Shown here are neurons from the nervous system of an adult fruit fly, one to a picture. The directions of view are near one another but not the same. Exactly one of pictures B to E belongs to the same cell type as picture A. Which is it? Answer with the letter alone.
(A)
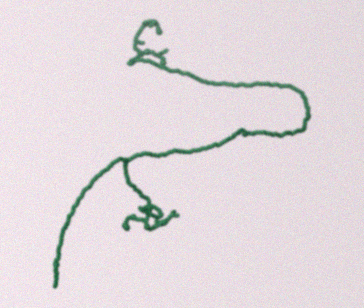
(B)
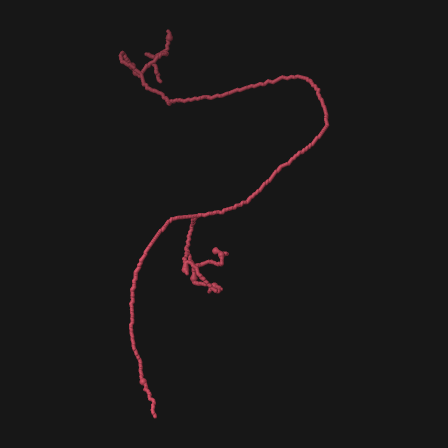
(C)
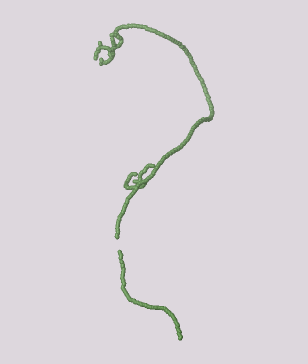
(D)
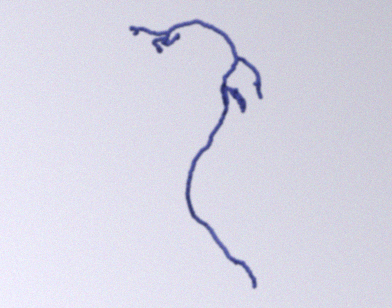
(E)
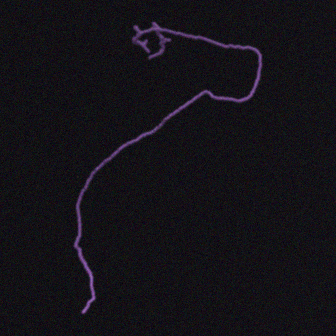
B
